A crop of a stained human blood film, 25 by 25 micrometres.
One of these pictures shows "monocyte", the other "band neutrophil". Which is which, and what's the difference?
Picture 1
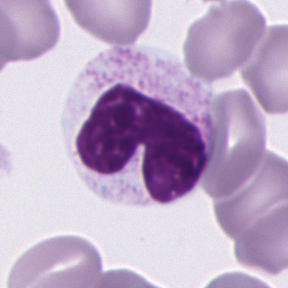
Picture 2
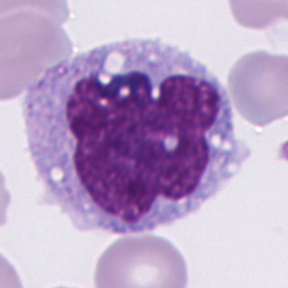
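The band neutrophil is in picture 1 and the monocyte is in picture 2. Their cytoplasm differs in colour: it is pale pinkish-lilac in picture 1 and pale greyish-blue in picture 2.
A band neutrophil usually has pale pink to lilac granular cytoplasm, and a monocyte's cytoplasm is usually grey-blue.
The band neutrophil's cytoplasm carries fine pink-lilac granules throughout. The monocyte's cytoplasm has a fine dusty texture without large coloured granules. Vacuoles also separate them. None are seen in picture 1, while several small clear ones lie scattered through the cytoplasm in picture 2.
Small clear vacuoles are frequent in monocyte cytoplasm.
In size, the band neutrophil measures about 14 micrometres across and the monocyte about 18 micrometres.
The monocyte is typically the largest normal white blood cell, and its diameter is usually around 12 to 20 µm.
In picture 2 the nucleus is about 14 micrometres across and fills about 50% of the cell's area. In picture 1 the nucleus is bent into a horseshoe that opens downward, and its chromatin is dark purple and coarsely clumped.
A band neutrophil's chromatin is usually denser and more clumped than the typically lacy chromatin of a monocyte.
Both outlines are roughly round, but the edge is smooth in picture 1 and slightly uneven and frayed in picture 2. Red cells lie close around the monocyte without overlapping it.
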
